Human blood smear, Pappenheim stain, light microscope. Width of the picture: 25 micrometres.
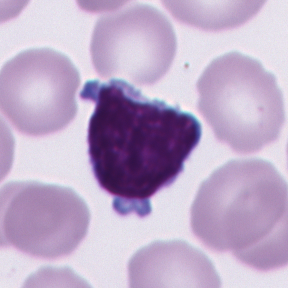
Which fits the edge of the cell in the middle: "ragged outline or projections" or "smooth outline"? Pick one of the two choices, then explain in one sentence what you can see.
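Ragged outline or projections. Small pale blue buds of cytoplasm protrude from the lower edge of the cell.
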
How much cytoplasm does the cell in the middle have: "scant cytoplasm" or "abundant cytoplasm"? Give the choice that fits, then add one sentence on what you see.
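Scant cytoplasm. The cytoplasm is a scant pale blue rim, seen mainly along the upper edge.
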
